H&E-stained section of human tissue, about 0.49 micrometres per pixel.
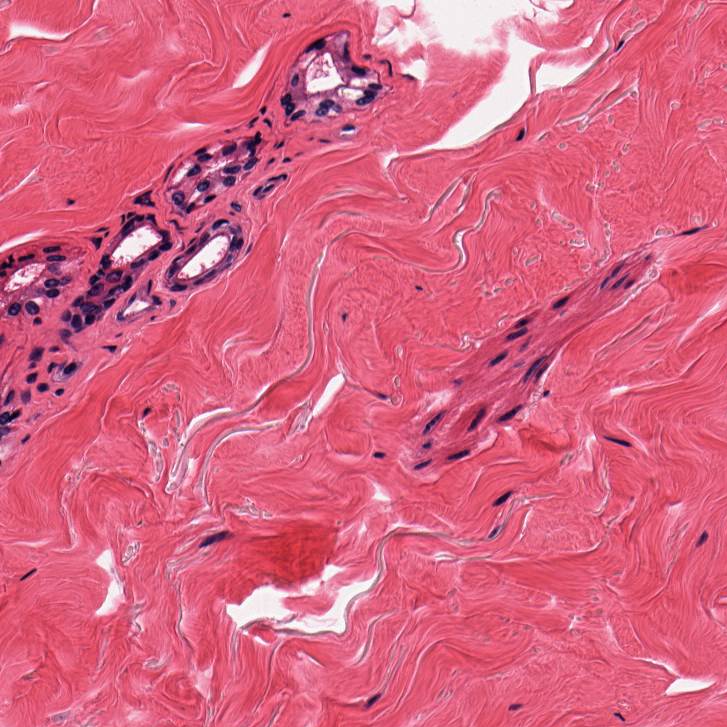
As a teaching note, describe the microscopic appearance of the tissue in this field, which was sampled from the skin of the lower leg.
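Looking across this field, I'd say most of it is dense, wavy collagen bundles, eosinophilic and running in varied directions. Through the right middle, a narrow bundle of cells with elongated dark nuclei crosses diagonally. Between the collagen bundles, the stroma holds only sparse, scattered thin dark nuclei. And in the lower centre there is a patch of deeper red, more homogeneous material.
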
